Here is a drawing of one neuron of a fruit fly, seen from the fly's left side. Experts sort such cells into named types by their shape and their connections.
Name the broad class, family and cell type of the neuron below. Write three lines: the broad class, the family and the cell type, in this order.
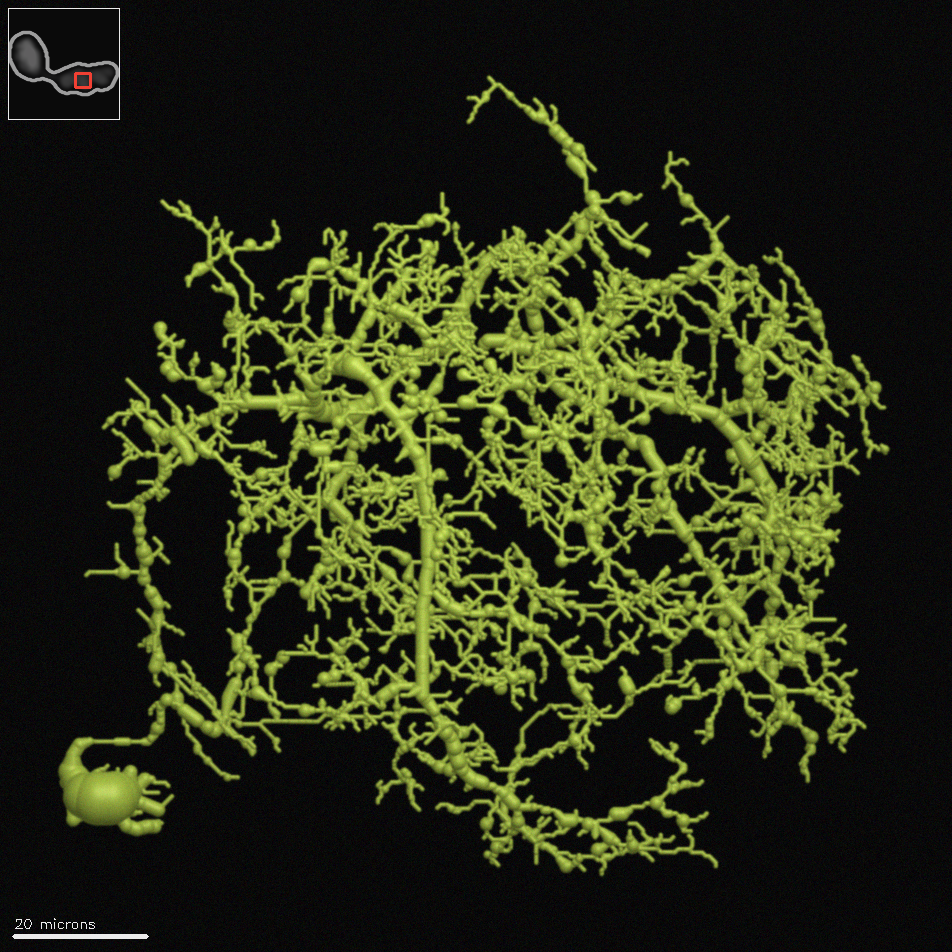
nerve-cord intrinsic neuron
hemilineage 08A
IN08A005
